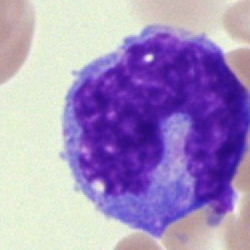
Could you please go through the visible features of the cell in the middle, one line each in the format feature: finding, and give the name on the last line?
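Edge: slightly ruffled, small blebs along upper left margin
Nucleus: deep notch entering from lower edge, horseshoe-like
Cytoplasm: pale greyish blue
Vacuoles: a few, small, clear; one at upper part of nucleus
Name: monocyte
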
